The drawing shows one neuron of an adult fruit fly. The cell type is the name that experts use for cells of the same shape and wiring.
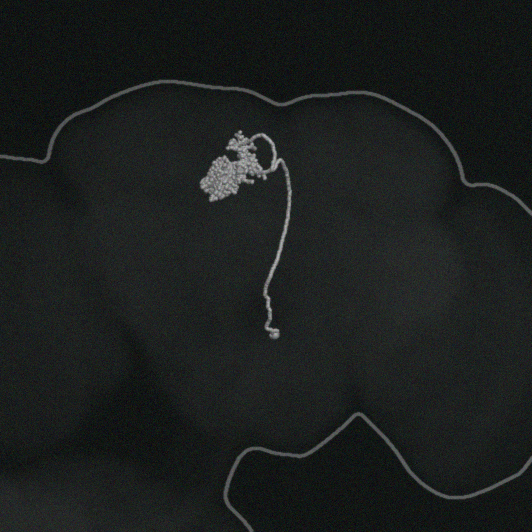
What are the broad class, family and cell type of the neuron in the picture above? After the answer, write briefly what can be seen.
This is a central-brain intrinsic neuron. The family is hemilineage FLAa2. The cell type is MBON12. In this view it is taller than it is wide.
